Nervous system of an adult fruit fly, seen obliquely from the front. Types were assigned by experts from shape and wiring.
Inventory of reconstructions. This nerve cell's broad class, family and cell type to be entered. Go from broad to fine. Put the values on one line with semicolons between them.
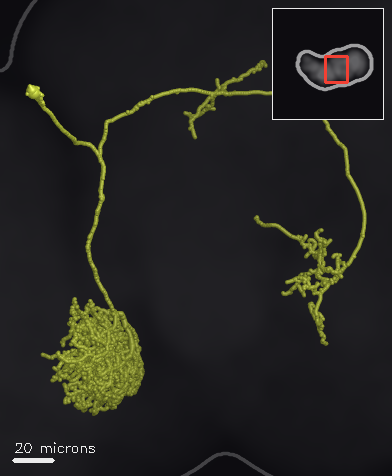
visual projection neuron; hemilineage LHl4_posterior; LoVP90b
